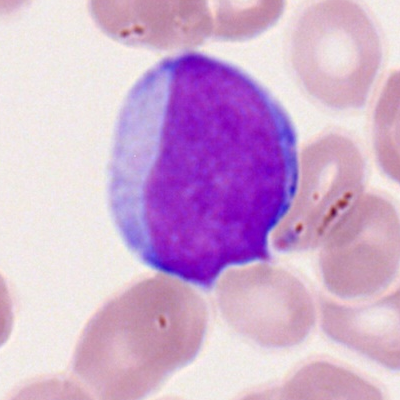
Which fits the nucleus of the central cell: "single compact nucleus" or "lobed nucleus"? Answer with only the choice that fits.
Single compact nucleus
